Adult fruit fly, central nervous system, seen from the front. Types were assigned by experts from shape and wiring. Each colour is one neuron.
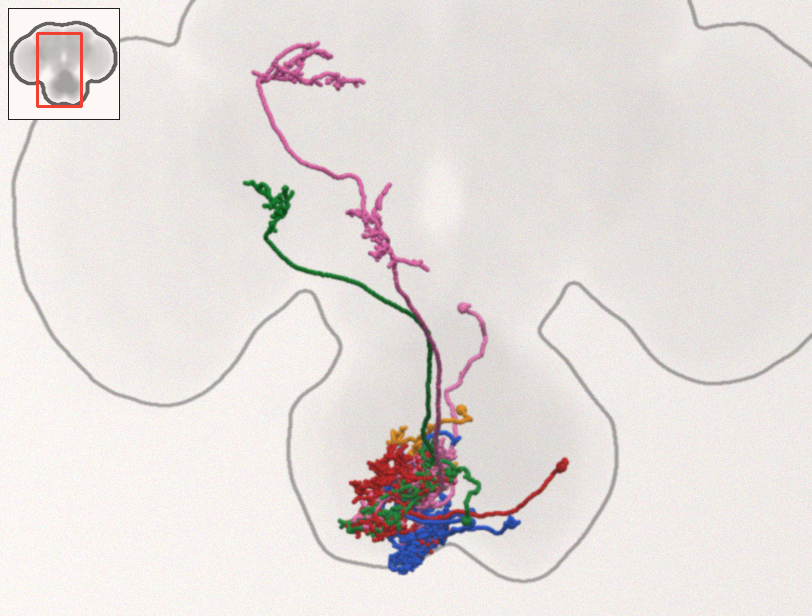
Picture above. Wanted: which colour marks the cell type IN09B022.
red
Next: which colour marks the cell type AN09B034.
pink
